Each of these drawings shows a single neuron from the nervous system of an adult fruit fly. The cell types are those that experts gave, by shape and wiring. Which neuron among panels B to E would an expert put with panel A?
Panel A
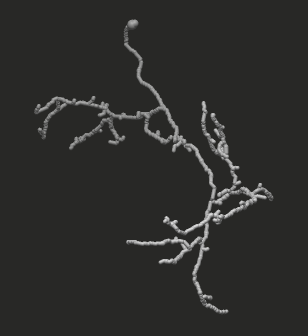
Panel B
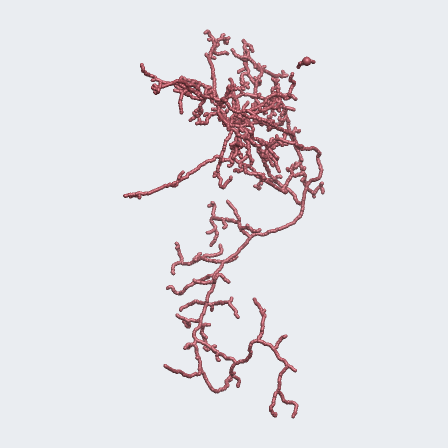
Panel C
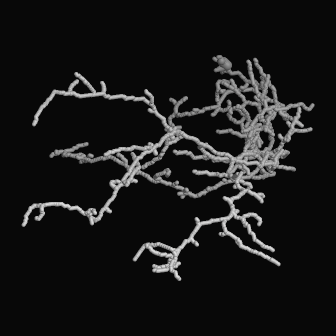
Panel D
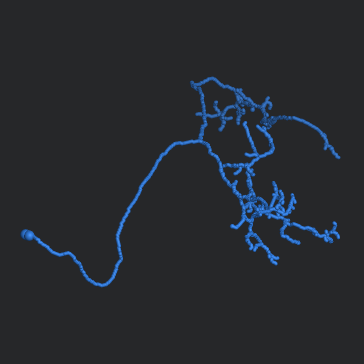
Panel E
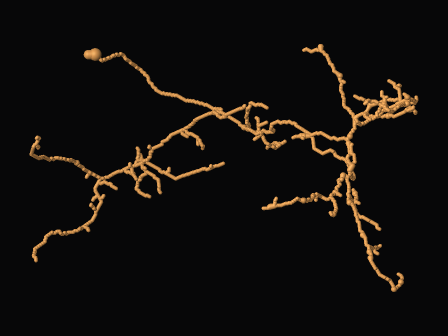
Panel E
